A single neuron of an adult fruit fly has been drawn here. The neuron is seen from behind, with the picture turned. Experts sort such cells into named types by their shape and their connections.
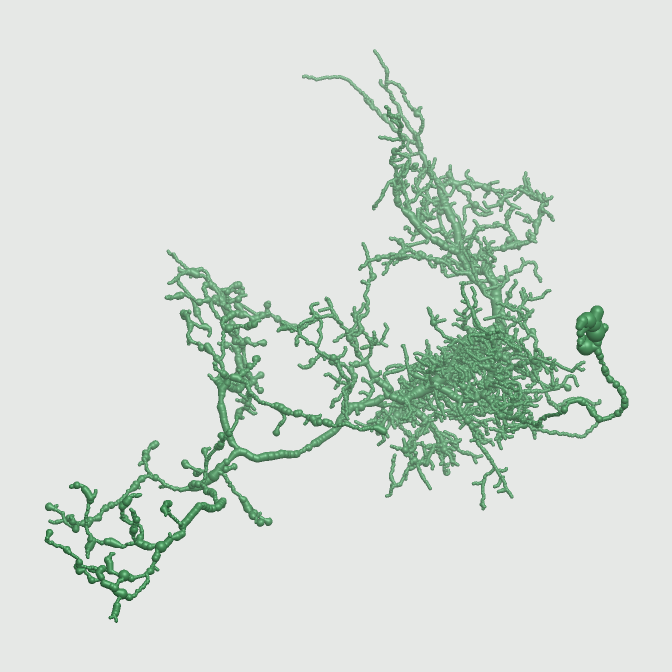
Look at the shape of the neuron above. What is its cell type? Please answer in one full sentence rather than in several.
This neuron is a member of the PVLP114 cell type.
